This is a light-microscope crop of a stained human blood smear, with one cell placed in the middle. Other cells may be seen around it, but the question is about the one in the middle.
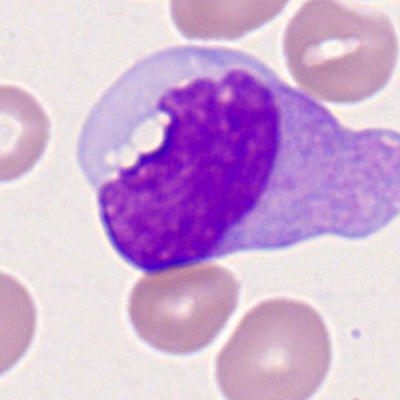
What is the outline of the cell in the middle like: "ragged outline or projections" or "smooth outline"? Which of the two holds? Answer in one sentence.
The cell has an edge that is ragged or frayed, or carries projections, blebs or tags.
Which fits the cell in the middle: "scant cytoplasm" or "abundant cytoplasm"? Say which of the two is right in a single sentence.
The cytoplasm of this cell is abundant.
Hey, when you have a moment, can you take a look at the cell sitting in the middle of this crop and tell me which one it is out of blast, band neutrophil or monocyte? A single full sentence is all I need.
The central cell, amid any neighbouring cells, is a monocyte.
